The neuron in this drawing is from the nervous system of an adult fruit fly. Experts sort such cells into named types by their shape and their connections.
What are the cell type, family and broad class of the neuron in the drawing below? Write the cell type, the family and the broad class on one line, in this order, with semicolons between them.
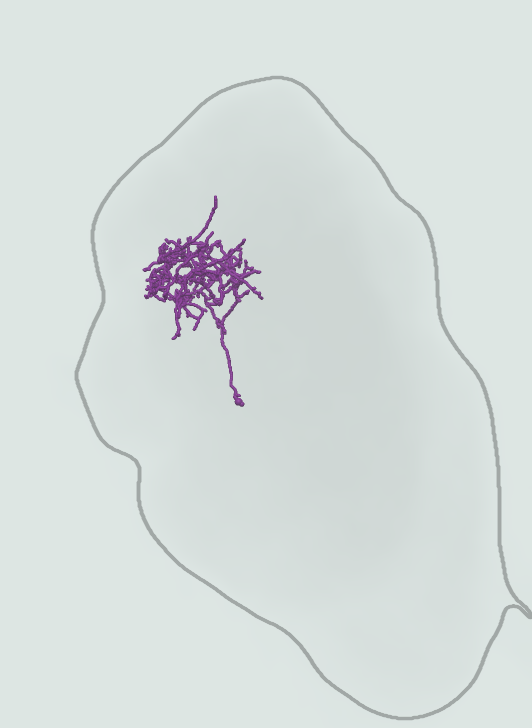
AVLP329; hemilineage VLPl&p1_lateral; central-brain intrinsic neuron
